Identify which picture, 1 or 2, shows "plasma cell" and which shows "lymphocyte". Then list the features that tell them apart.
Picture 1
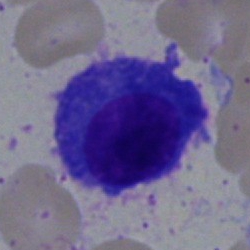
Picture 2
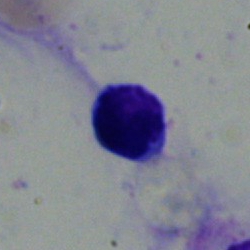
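Picture 1 shows a plasma cell. Picture 2 shows a lymphocyte. Cytoplasm: the plasma cell has abundant, deep blue cytoplasm. The lymphocyte has only a thin, paler bluish rim, showing at its lower right edge.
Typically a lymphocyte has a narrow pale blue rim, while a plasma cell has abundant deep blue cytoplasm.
Nucleus: in the plasma cell it sits off-centre, toward the lower right. In the lymphocyte it fills almost the whole cell.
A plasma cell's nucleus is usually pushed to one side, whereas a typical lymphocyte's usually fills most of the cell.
Outline: the plasma cell is irregular, ragged and ruffled, with a small cytoplasmic bleb at the upper right. The lymphocyte is roughly round. Chromatin: it is dense in both cells. It is dark purple in the plasma cell and a very dark blue-purple in the lymphocyte. No distinct granules are seen in either cell, and the lymphocyte shows no nucleoli.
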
